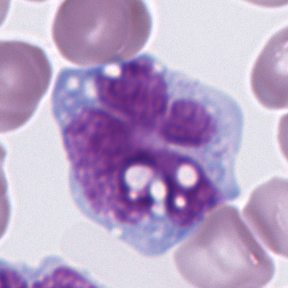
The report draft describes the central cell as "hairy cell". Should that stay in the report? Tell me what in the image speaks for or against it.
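The outline of the cell is irregular, with several blunt angular corners, and several round clear vacuoles lie over the lower part of the nucleus.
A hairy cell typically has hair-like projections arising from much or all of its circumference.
The cell is a monocyte, not a hairy cell. Small clear vacuoles are also present in the cytoplasm at the upper left. No coarse coloured granules are seen in the cytoplasm.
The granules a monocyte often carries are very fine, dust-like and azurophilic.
The cytoplasm is pale grey-blue, so its colour does not weigh against hairy cell.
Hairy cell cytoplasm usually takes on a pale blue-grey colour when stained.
The nucleus fills about 60% of the cell's area. Red cells touch the cell at its top and lower right edges.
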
